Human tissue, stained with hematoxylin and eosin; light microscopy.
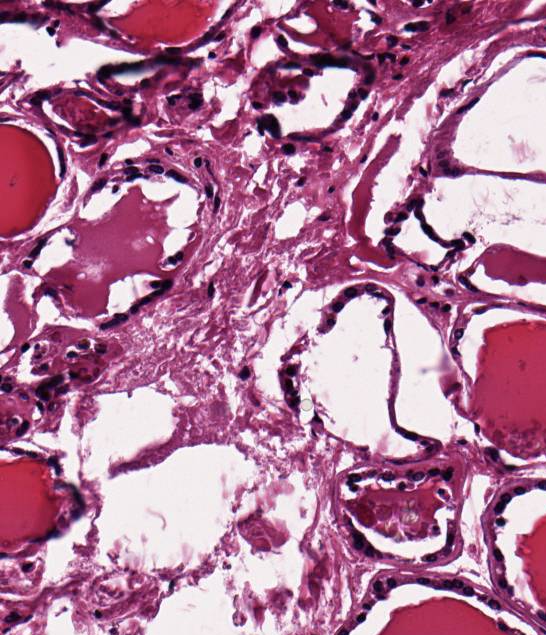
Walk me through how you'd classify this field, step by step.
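The field mainly shows the thyroid follicle, as rounded follicles of varying size. A central band of fibrous stroma separates them. Edge follicles, left and right, hold dense, homogeneous, deep pink colloid; many others are white spaces, colloid lost or retracted from the lining. A single layer of flattened to low cuboidal epithelial cells lines them.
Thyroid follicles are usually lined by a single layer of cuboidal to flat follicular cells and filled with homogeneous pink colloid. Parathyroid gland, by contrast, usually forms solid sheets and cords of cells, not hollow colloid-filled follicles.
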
